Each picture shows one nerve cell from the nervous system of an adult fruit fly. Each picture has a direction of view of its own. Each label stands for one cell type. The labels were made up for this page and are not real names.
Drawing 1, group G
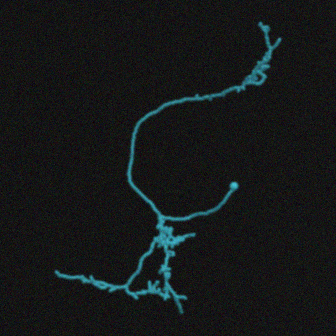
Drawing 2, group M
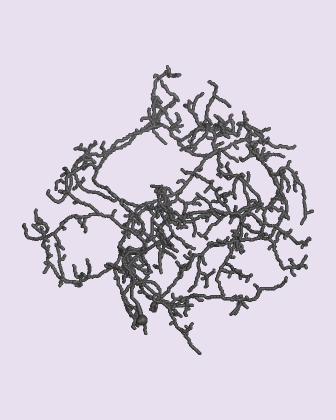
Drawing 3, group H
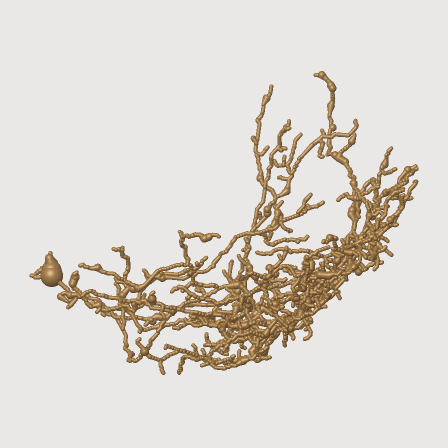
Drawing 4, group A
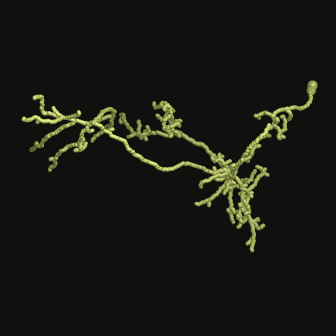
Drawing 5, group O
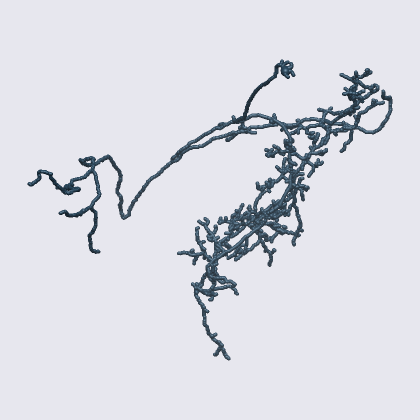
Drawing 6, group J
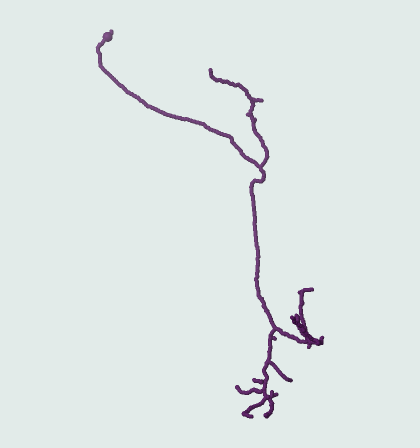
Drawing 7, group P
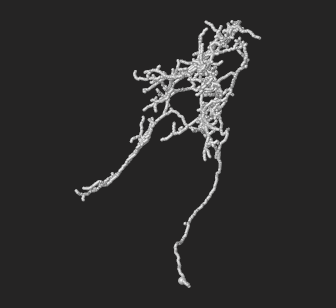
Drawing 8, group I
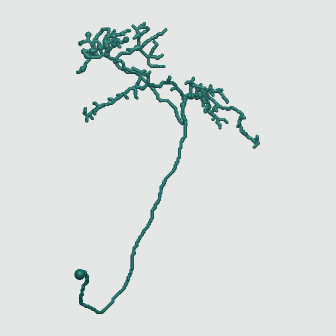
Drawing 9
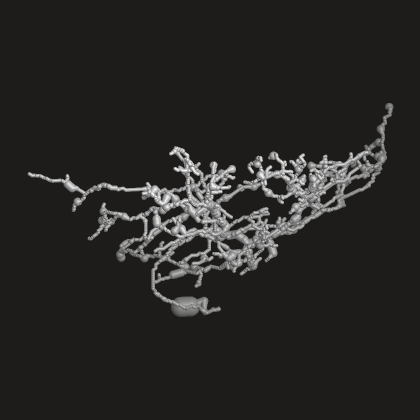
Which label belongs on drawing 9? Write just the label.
group H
